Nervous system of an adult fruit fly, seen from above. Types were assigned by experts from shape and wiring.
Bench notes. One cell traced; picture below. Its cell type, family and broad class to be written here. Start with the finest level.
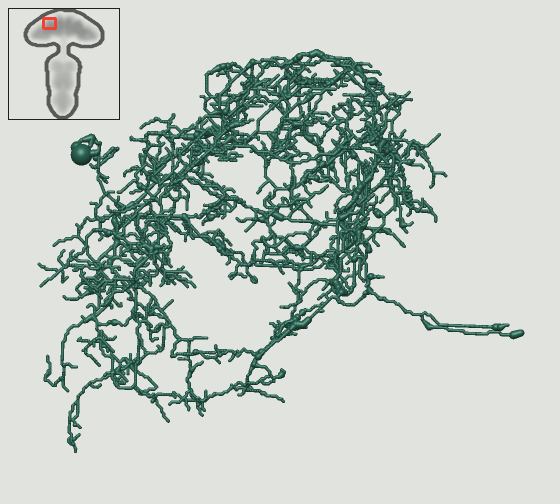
AVLP308; hemilineage VLPa1_lateral; central-brain intrinsic neuron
